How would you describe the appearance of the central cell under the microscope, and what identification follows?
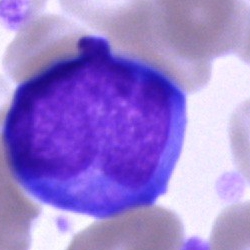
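Right away there's a small rounded bleb protruding from the top edge of the cell. Looking at the chromatin, it's finely stippled rather than coarsely clumped. The cytoplasm is deep blue, though down at the bottom, in the nuclear notch, a patch of it is paler. It's a blast.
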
